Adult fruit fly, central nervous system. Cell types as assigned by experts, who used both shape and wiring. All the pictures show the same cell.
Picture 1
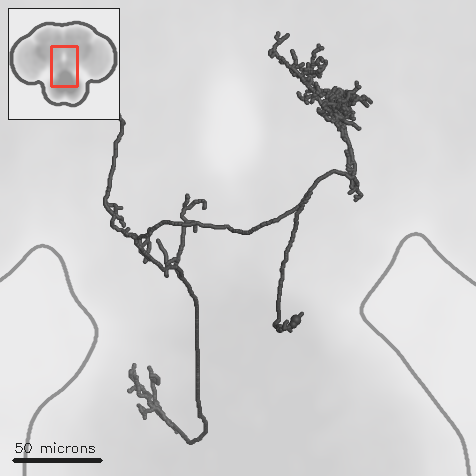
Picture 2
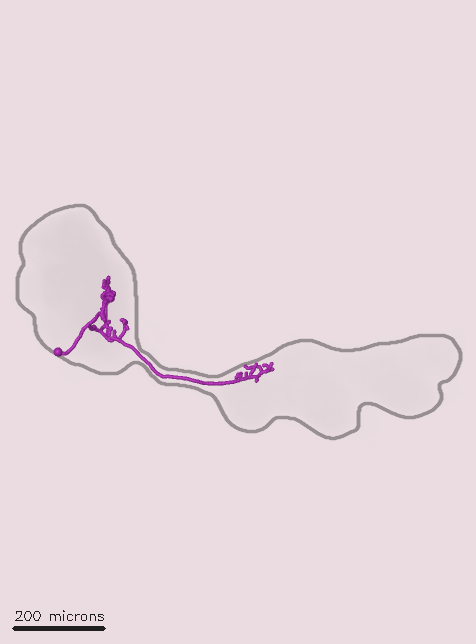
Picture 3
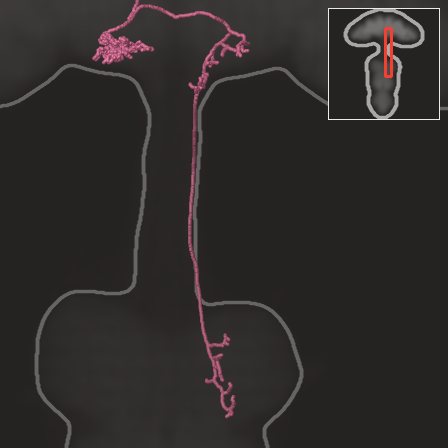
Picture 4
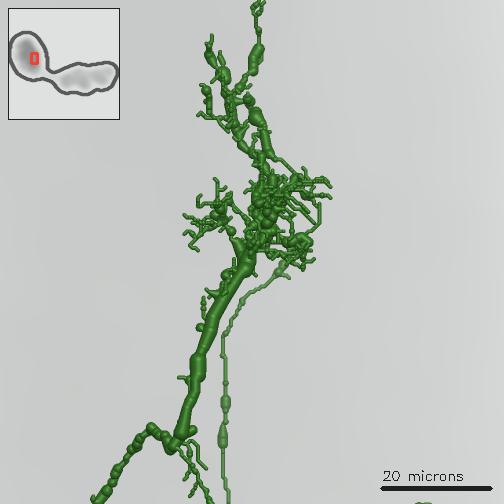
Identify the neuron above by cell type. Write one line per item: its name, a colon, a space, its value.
cell type: DNg46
